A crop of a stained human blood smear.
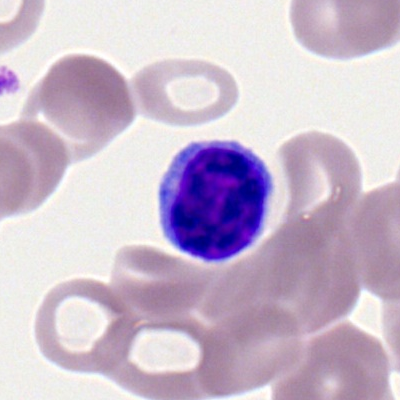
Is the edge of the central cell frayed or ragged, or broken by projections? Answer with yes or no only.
No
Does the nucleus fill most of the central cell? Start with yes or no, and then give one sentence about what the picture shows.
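Yes. The nucleus takes up nearly all of the cell.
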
